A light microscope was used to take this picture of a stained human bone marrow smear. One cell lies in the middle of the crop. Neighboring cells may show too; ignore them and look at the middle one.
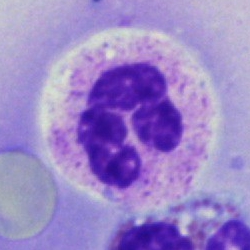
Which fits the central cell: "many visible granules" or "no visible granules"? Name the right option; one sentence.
This cell has a cytoplasm with many visible granules.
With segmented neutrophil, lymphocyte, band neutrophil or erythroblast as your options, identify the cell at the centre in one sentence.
The cell at the middle of the frame should be recorded as a segmented neutrophil.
